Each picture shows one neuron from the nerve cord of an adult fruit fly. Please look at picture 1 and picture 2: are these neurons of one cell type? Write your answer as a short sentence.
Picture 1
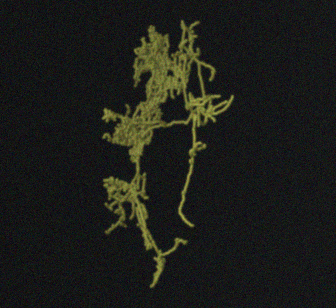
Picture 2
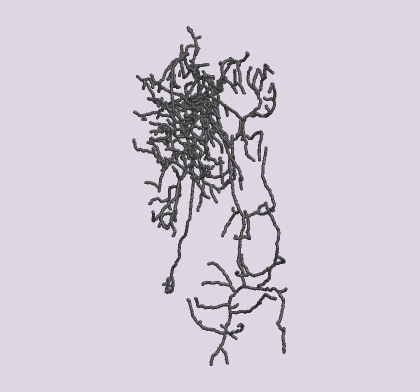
They are of different cell types.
